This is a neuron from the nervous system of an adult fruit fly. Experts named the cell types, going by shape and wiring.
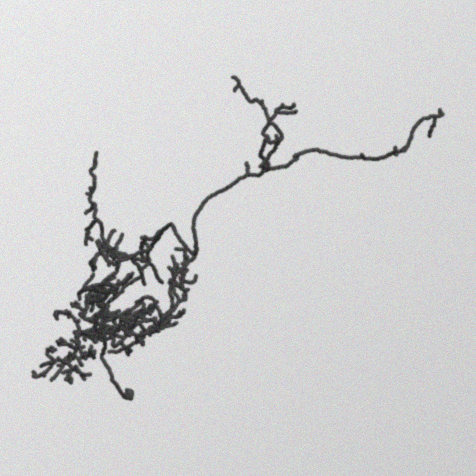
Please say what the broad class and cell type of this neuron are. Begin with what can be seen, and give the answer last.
The picture shows dozens of branch ends. As drawn here it is wider than it is tall. This is a central-brain intrinsic neuron. The cell type is CB1017.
